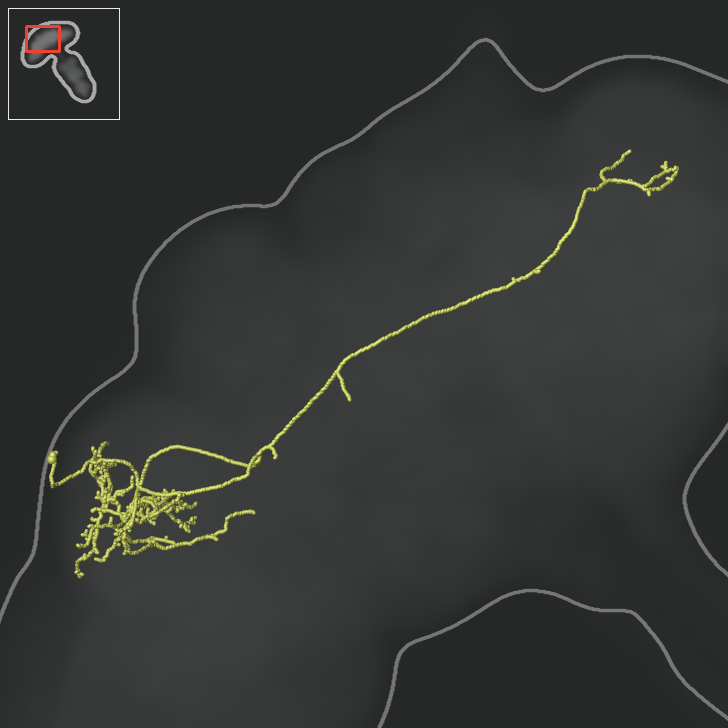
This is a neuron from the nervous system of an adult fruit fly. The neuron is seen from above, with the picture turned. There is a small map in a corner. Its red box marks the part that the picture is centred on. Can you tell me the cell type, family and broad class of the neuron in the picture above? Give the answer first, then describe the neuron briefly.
Its cell type is CB2623. Its family is hemilineage VLPl&d1_dorsal. This is a central-brain intrinsic neuron. It is in the brain and does not reach the nerve cord. The picture shows dozens of branch ends.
